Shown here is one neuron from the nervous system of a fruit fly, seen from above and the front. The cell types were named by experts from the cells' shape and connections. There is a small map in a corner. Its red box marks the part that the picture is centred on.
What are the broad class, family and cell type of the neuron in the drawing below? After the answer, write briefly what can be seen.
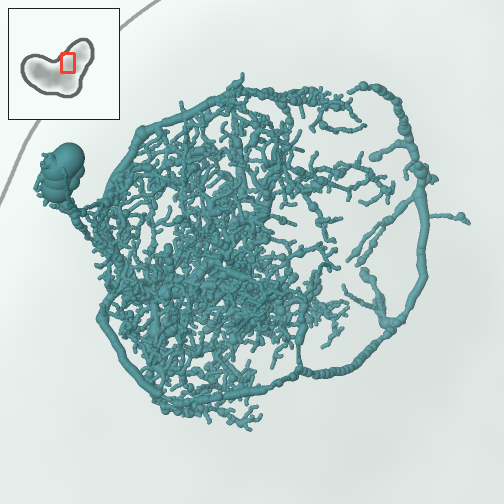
It is a nerve-cord intrinsic neuron. Its family is hemilineage 09A. The cell type is IN09A002. More than a hundred branch ends can be seen. In this view it is about as wide as it is tall.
